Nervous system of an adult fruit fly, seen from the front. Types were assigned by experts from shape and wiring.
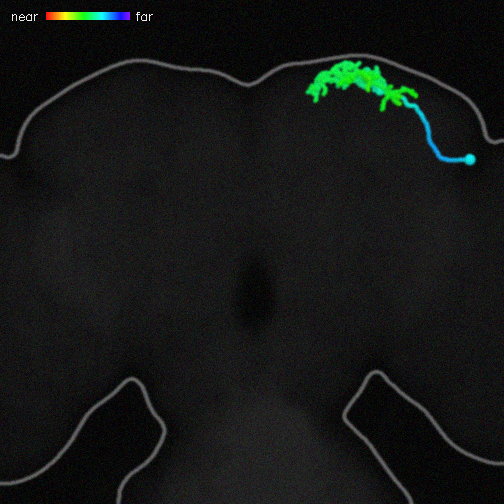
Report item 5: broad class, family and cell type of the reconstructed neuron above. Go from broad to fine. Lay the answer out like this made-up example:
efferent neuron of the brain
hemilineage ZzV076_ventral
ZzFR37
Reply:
central-brain intrinsic neuron
hemilineage SLPpl3
SLP347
